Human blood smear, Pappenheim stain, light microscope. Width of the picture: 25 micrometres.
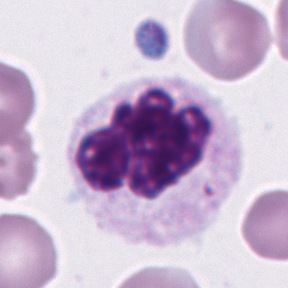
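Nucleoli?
None visible.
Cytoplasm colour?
Pale pinkish-lilac.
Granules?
Fine, faint pink.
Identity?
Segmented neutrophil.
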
